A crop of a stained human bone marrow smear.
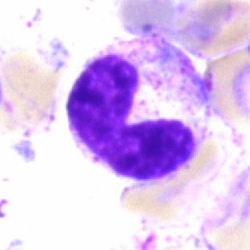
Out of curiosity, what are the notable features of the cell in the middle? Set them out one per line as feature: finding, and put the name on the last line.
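Nucleus shape: kidney-like, see the deep notch opening to the right
Nucleoli: look closely, none are visible
Outline: round and smooth
Granules: fine, pink-violet, scattered through the cytoplasm
Name: band neutrophil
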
